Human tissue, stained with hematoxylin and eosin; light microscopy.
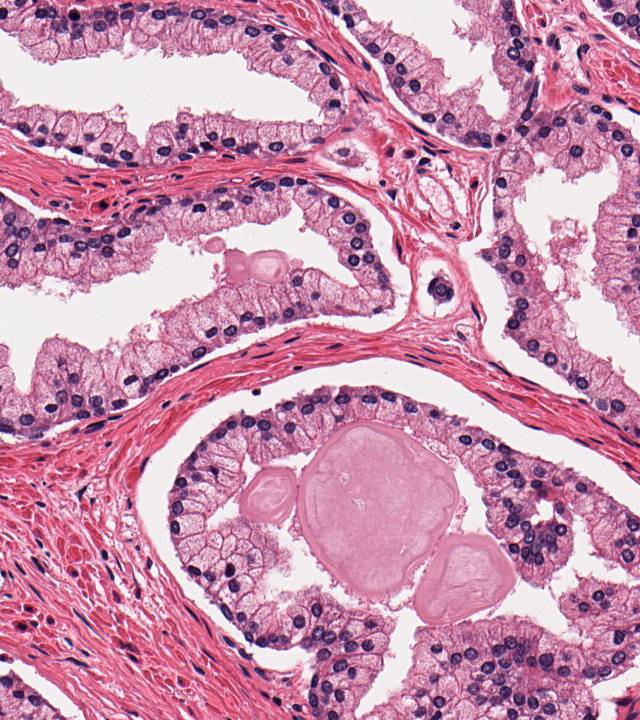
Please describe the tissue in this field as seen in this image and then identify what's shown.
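The glands are lined by tall columnar cells with pale, finely foamy pink cytoplasm. Small, round, dark nuclei sit in a row near the cell bases. Papillary epithelial folds project into the lumens, giving an undulating inner edge. Apart from corpora amylacea and a little wispy pale material, lumens are empty white spaces. This is prostate.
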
